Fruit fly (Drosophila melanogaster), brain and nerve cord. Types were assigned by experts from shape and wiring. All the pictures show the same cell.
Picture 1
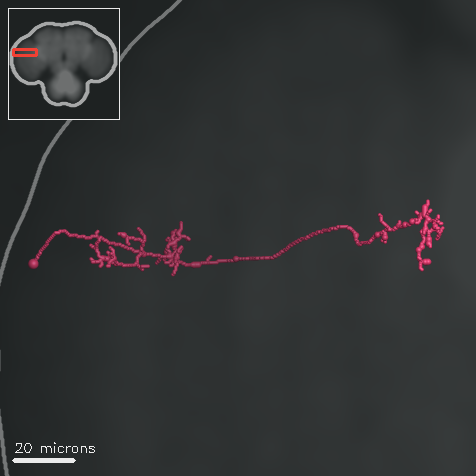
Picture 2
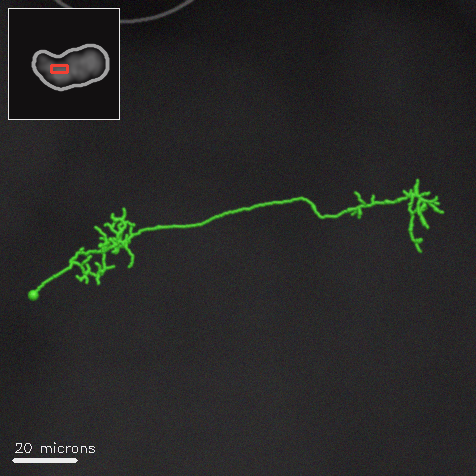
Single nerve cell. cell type: Tm5Y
